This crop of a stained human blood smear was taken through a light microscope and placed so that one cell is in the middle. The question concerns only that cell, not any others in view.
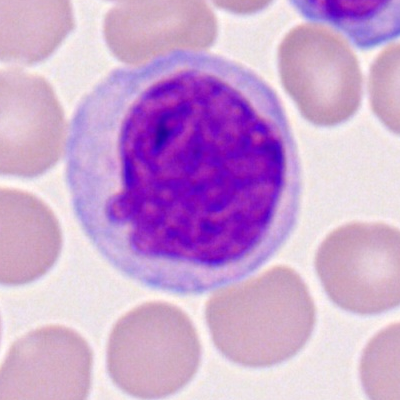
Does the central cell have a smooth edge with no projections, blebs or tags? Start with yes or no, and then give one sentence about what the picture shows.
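Yes. The cell outline is round and smooth.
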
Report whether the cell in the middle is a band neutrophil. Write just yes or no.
no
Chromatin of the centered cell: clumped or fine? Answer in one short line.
What stands out is chromatin that is coarsely clumped.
